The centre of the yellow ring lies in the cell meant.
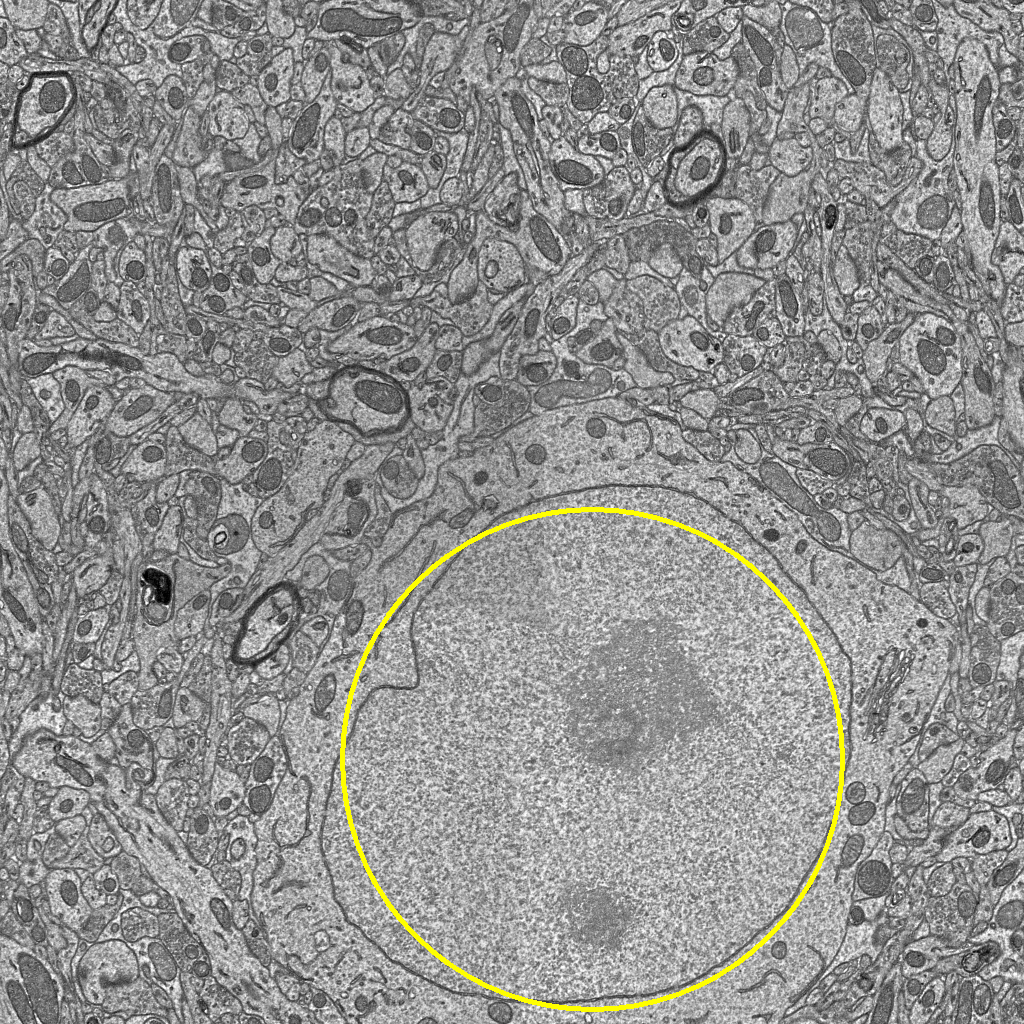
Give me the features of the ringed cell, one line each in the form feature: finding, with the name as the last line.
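Nuclear envelope: smooth, one deep indentation on the left
Chromatin: pale, finely dispersed, no dense clumps at the envelope
Nuclear patches: two ill-defined, darker, granular; larger central, smaller lower
Surroundings: neuropil of small profiles; no vessel in contact
Name: excitatory neuron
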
